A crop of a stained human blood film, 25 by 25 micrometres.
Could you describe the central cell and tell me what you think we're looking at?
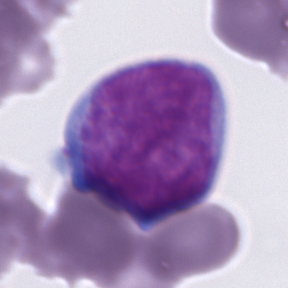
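Notice how the nucleus takes up most of this cell. Its chromatin is fine and evenly spread, stained reddish-purple. The cytoplasm is only a thin blue rim, widest on the left side, and a small blue tag of it projects from the bottom edge. This is a myeloblast.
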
